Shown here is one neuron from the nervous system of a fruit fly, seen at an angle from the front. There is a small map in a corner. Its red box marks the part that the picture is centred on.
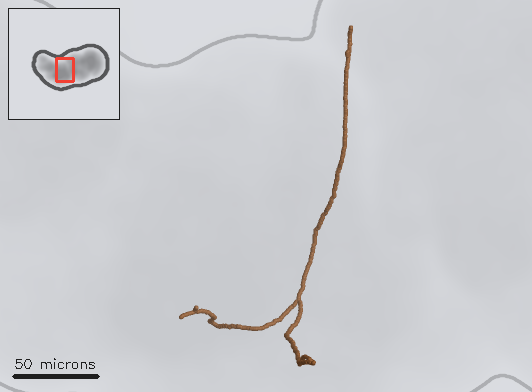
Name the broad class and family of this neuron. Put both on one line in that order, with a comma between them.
sensory neuron entering the nerve cord, class mechanosensory tactile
